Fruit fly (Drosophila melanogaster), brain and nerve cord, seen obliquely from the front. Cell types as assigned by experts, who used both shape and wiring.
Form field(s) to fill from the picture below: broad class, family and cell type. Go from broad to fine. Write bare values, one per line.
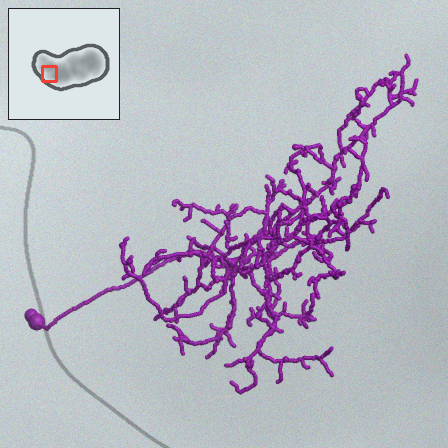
nerve-cord intrinsic neuron
hemilineage 20A.22A
IN20A.22A039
